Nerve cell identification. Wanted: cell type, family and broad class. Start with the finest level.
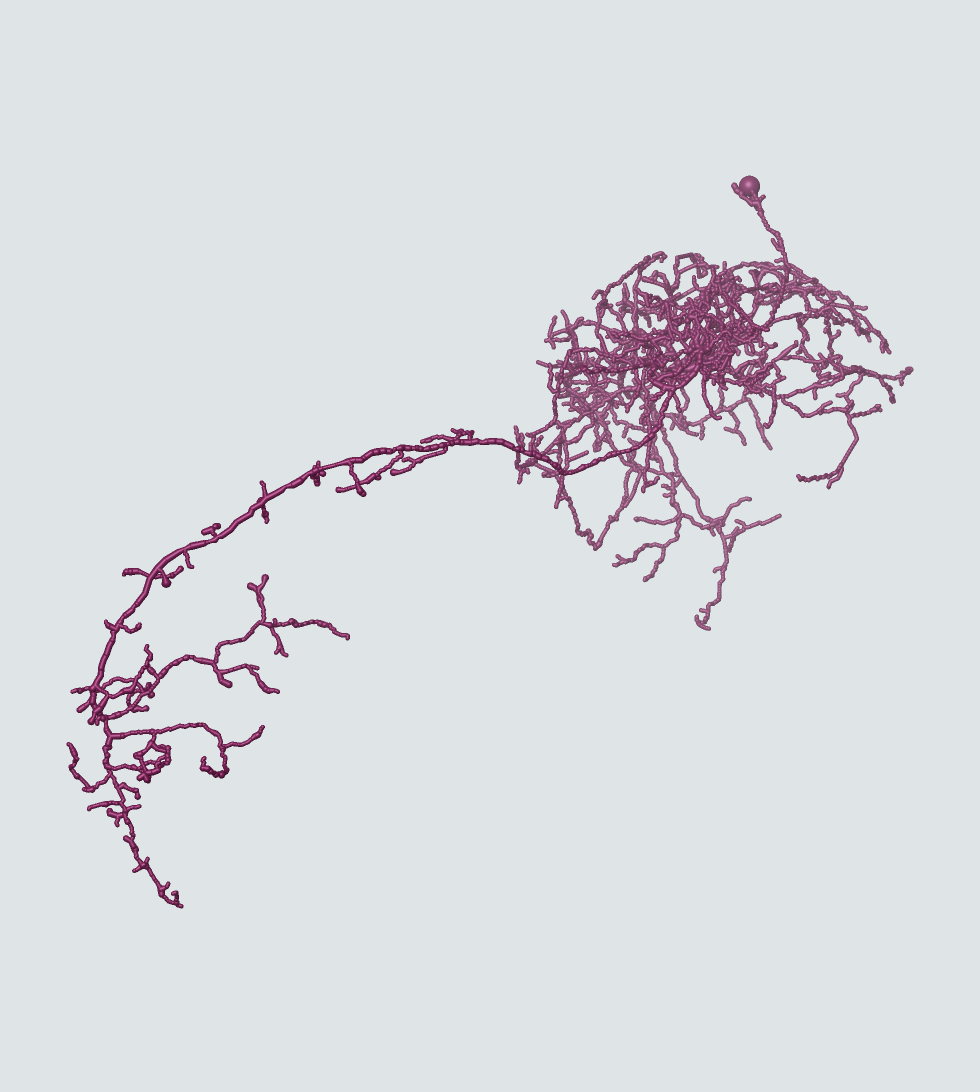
IN12A010; hemilineage 12A; nerve-cord intrinsic neuron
